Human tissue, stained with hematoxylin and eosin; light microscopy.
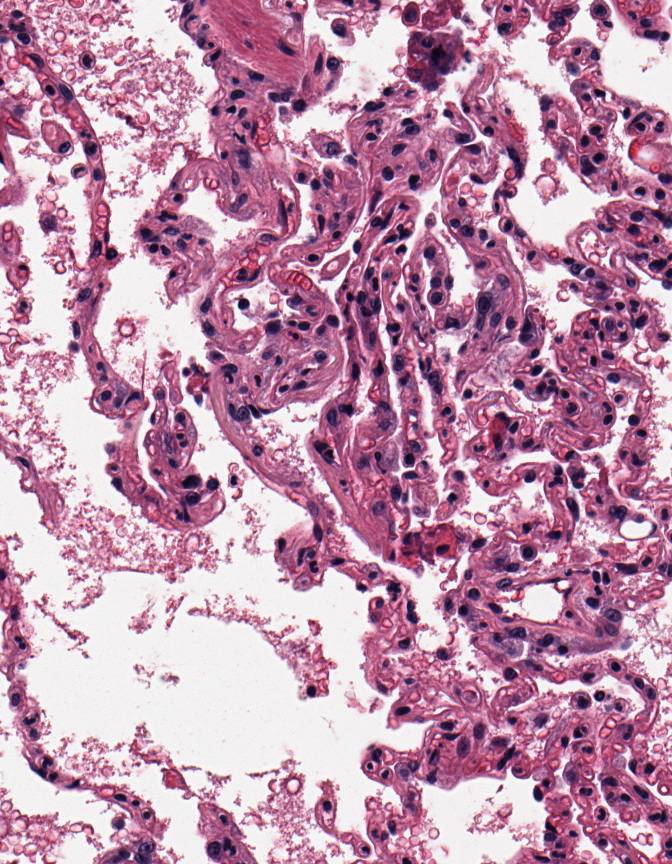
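Lung: thin branching septa divide the field into irregular open spaces, with the tissue densest in the centre and right and sparsest at the lower left. Spaces on the left hold pale pink, finely granular material with scattered red blood cells. A broader band of pink fibrous tissue with elongated, spindle-shaped nuclei runs roughly top to bottom through the centre. No fat cells are present.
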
